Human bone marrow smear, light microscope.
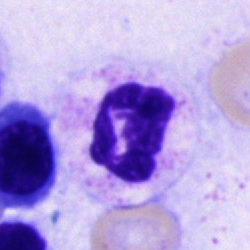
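Segmented neutrophil, central cell of a stained bone marrow smear: the nucleus is a thick band bent into a loop around a pale central gap, with dense dark purple chromatin throughout. Abundant, very pale, almost colourless cytoplasm holds scattered fine pinkish-violet granules.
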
